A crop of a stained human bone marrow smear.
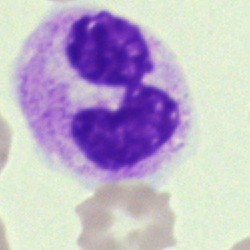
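Segmented neutrophil, central cell, stained bone marrow smear. Chromatin dark purple, coarsely clumped. Nucleoli not visible. Cytoplasm without vacuoles.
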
